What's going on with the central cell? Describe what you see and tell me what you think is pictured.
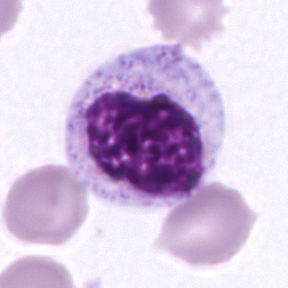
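Its chromatin strikes me as dense and clumped, with small pale gaps between the clumps. I can't make out any nucleoli in the nucleus. Fine pinkish-purple granules seem scattered throughout the cytoplasm, and I see no vacuoles there. So this is a metamyelocyte.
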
